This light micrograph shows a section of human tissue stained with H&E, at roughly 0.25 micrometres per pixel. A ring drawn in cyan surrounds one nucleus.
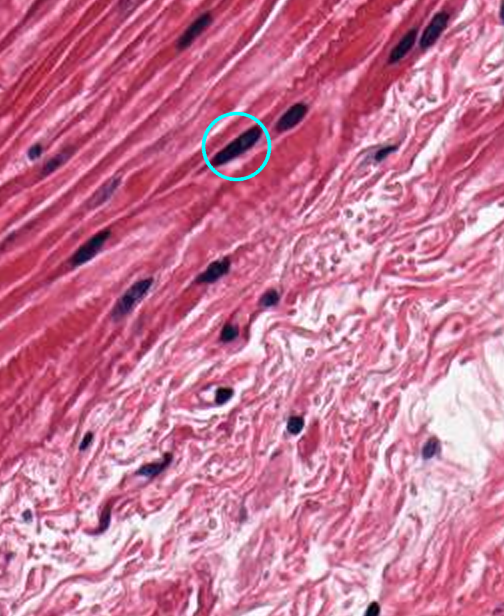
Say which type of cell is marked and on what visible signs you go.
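It is a smooth muscle cell. The nucleus is elongated and cigar-shaped with tapered ends, its long axis running along the length of the cell. The nucleus is dark and fairly evenly stained, similar in shape and darkness to the other elongated nuclei in the same band. The cell lies in a band of tightly packed, parallel pink cells running diagonally, with another elongated nucleus lined up just beyond one end. Looser, paler, wavy fibres lie to the lower right of this band.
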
